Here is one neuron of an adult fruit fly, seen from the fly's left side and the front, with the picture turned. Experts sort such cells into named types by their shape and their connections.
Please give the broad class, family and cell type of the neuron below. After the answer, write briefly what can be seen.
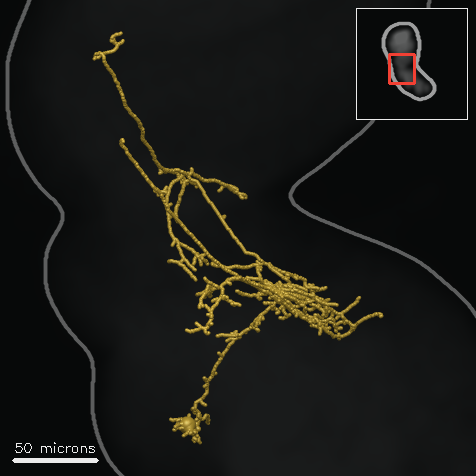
Its broad class is efferent neuron of the nerve cord. Its family is hemilineage 00B. The cell type is EA00B022. By the scale bar it is about 250 microns tall in this view. The picture shows dozens of branch ends.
